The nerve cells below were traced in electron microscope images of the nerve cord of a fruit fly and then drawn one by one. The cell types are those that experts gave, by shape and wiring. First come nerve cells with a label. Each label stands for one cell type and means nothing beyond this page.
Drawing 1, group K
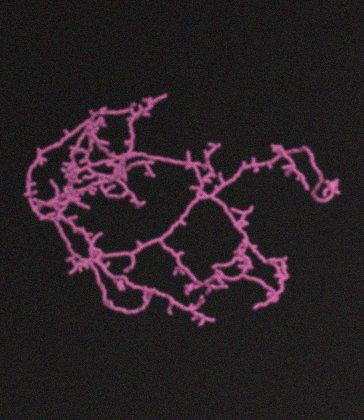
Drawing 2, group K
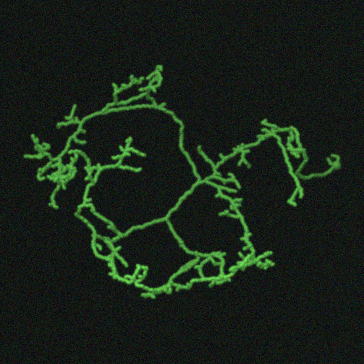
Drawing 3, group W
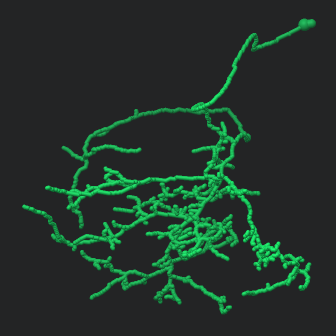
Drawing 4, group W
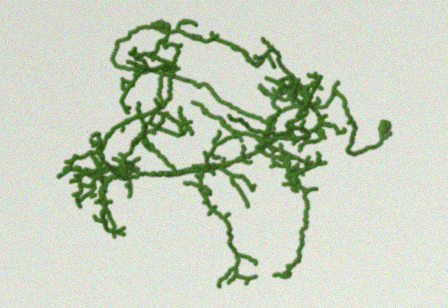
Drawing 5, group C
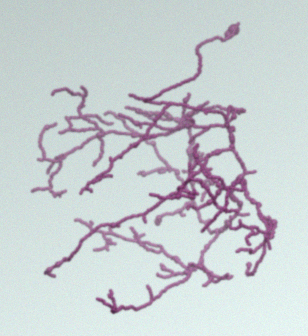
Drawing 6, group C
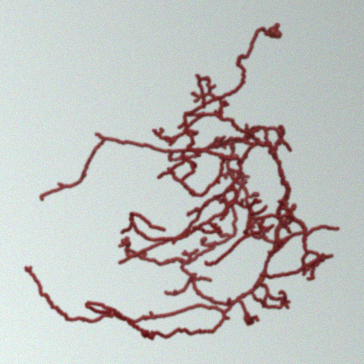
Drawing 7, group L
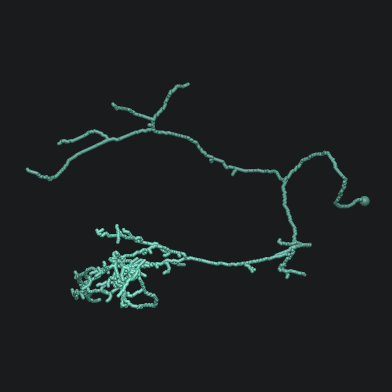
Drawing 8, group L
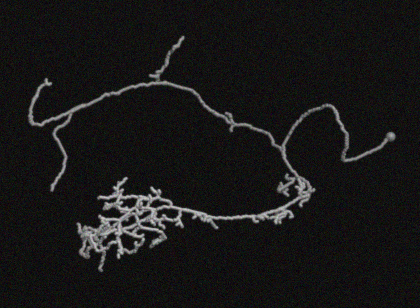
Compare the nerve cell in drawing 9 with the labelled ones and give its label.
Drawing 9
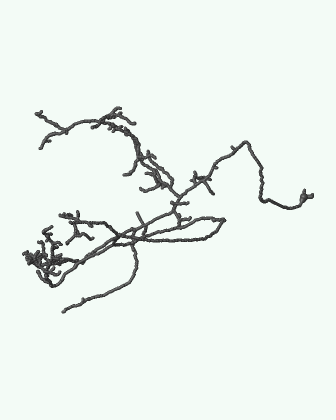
group L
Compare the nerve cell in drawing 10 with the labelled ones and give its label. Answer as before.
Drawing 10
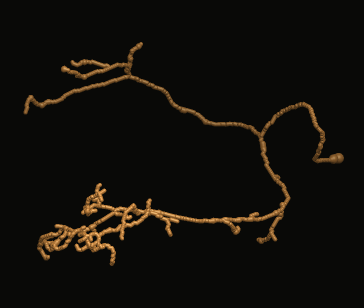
group L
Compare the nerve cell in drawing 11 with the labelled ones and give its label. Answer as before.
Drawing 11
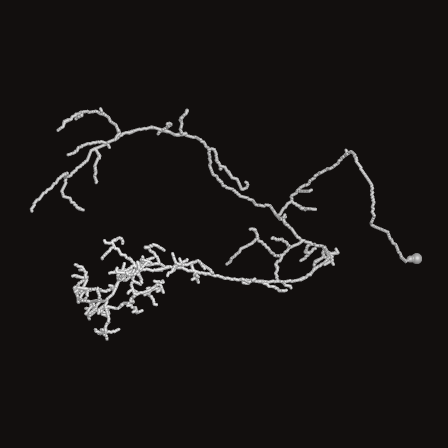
group L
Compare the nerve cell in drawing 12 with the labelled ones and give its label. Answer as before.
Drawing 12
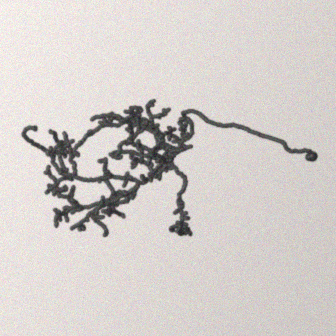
group W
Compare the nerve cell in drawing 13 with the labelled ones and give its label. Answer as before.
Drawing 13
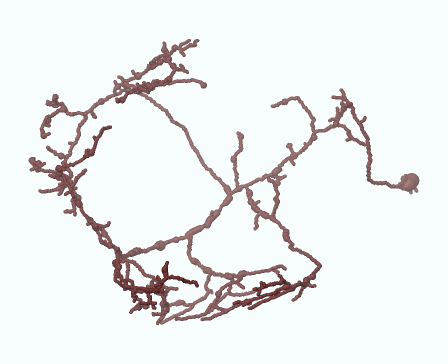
group K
